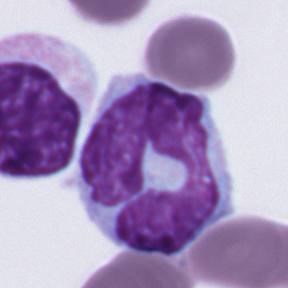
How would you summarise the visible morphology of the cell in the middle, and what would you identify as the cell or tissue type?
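Looking at the nucleus first, it's a thick band, bent into a nearly closed ring around a pale centre. I can't see any nucleoli in it. The cytoplasm is pale greyish-blue, and I see no distinct granules there. So this is a monocyte.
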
